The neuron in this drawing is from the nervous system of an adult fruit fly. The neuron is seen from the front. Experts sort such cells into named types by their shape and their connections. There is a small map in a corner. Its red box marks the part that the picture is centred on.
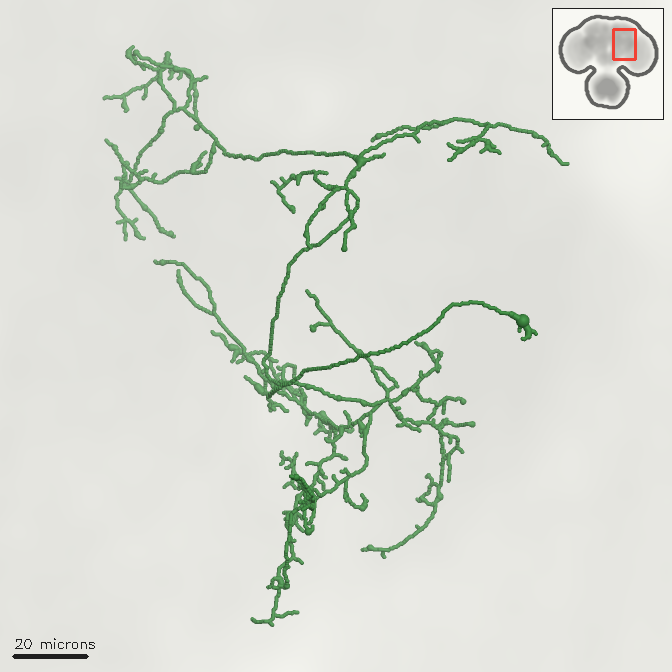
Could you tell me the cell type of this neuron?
AVLP094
